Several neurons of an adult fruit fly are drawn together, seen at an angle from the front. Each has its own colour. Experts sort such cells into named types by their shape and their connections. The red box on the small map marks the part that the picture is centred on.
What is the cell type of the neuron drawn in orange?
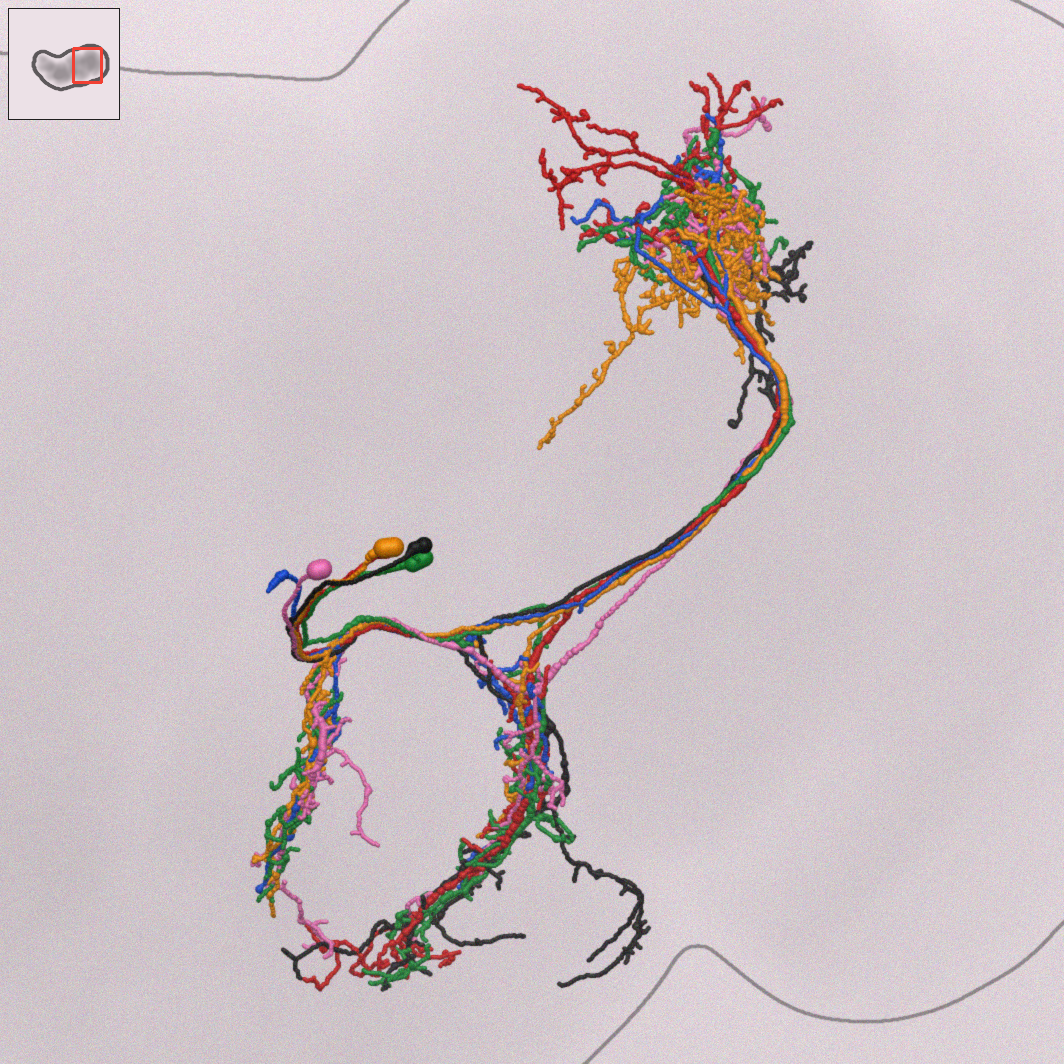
mAL_m8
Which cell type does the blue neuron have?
mAL_m3c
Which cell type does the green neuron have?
mAL_m9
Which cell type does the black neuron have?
mAL5A2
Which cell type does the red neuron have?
mAL_m6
